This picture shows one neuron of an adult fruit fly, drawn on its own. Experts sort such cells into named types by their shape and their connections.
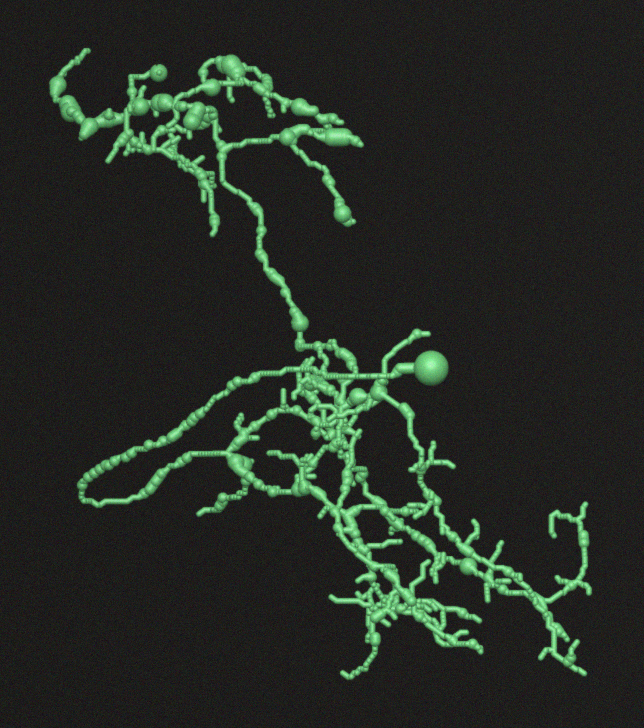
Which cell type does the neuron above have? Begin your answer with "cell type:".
cell type: CB2976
